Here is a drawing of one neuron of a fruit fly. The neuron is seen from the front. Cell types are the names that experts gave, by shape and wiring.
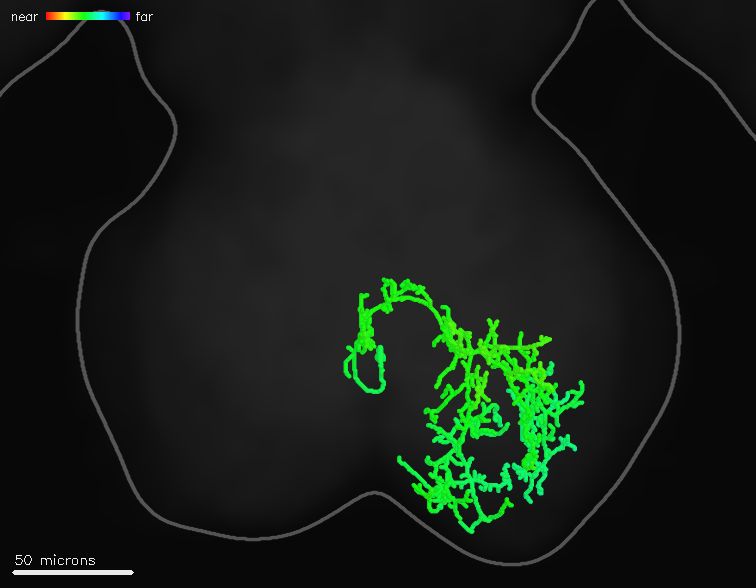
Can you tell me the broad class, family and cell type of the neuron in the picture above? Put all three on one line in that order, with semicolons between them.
nerve-cord intrinsic neuron; hemilineage 12B; IN12B024_b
